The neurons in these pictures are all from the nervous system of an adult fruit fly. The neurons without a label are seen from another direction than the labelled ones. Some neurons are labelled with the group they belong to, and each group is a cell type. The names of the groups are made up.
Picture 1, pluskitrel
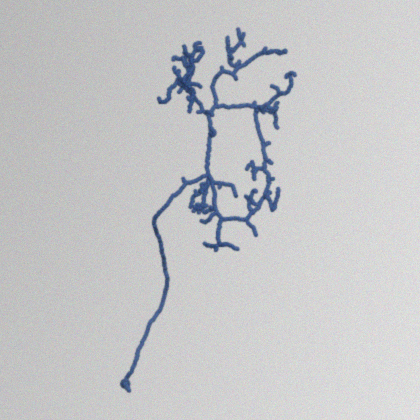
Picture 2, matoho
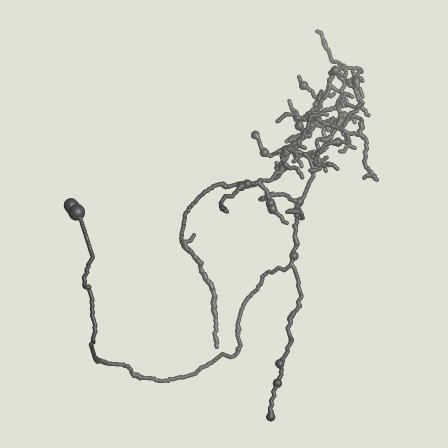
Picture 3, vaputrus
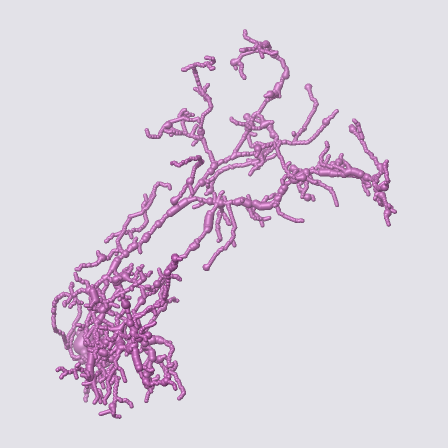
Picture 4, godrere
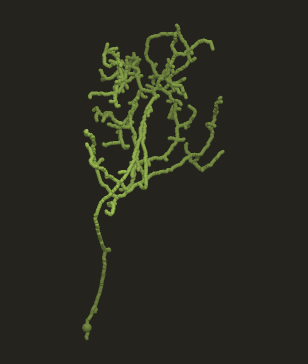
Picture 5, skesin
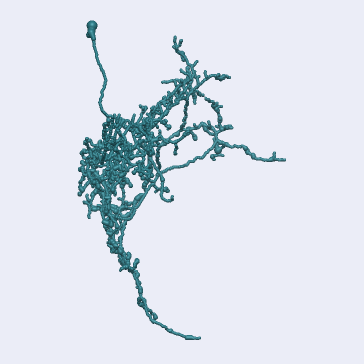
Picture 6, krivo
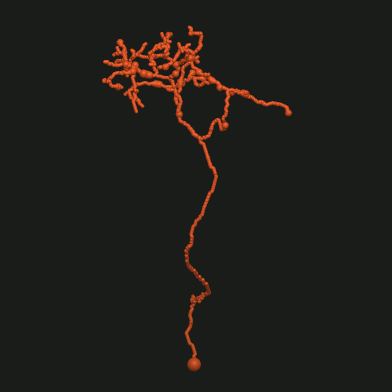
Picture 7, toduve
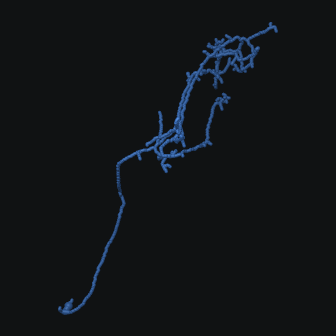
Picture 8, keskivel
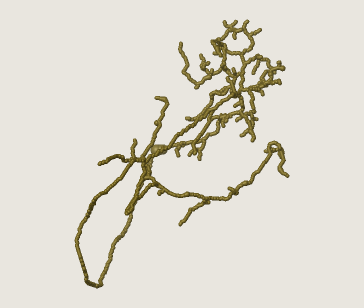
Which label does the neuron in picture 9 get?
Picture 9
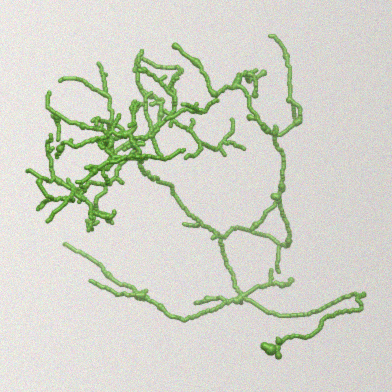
godrere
